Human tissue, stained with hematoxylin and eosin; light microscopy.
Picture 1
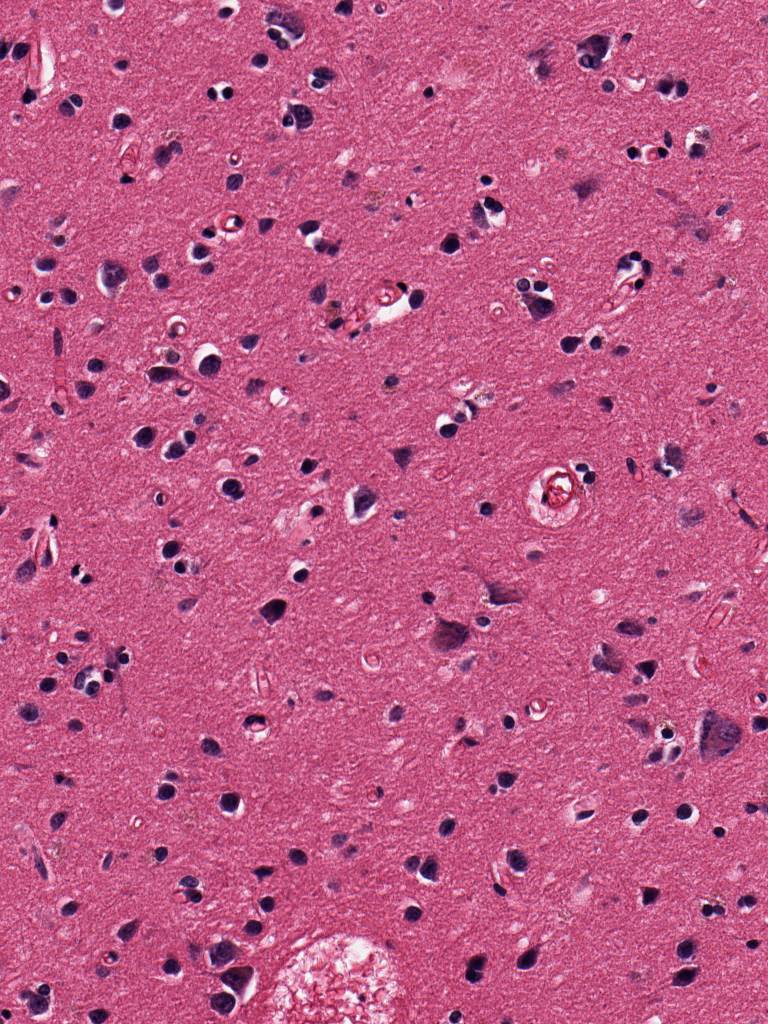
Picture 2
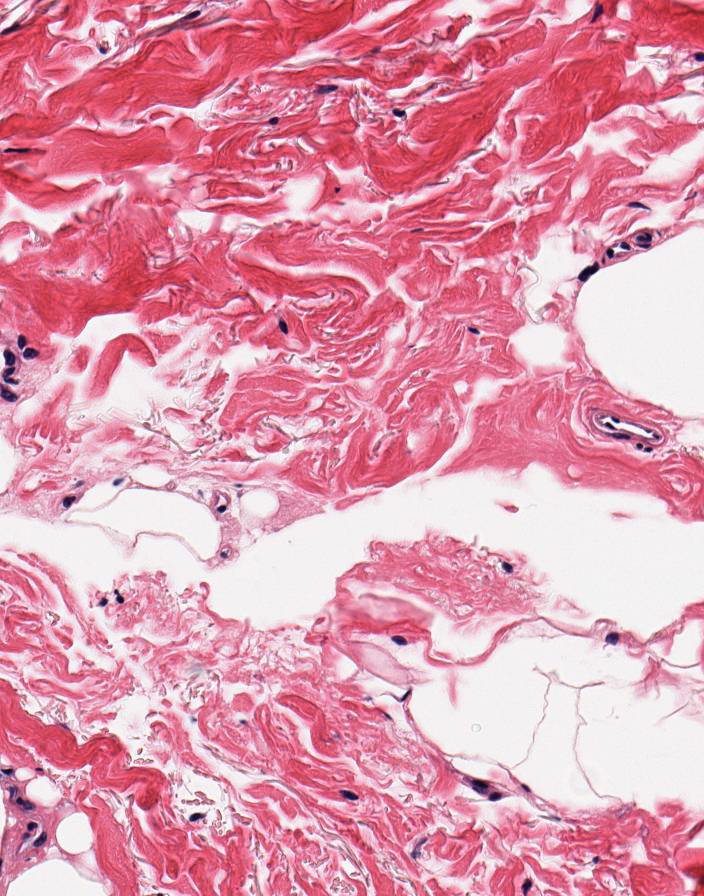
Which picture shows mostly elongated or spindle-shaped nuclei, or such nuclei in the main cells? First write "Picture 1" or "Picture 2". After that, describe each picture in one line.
Picture 2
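In picture 1: Most cells are small, with round, dark-staining nuclei and little visible cytoplasm.
In picture 2: Nuclei are sparse, small, dark and spindle-shaped, lying singly between the collagen bundles.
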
